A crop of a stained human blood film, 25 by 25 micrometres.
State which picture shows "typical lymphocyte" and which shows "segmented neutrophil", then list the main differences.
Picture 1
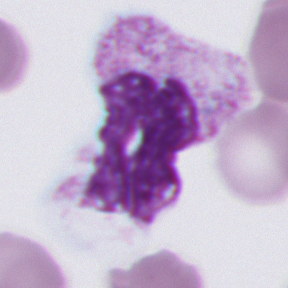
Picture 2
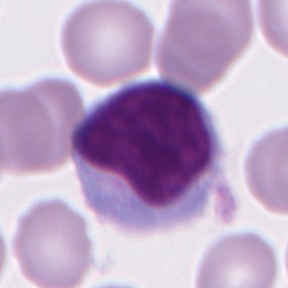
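The first picture is the segmented neutrophil, the second the typical lymphocyte. Granules are the quickest thing to compare: the neutrophil's cytoplasm is sprinkled with many fine reddish-purple granules, while the lymphocyte's shows no distinct granules.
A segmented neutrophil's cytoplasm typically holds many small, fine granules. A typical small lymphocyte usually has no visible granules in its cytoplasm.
The nuclei differ too: in the neutrophil it is folded irregularly into lobe-like parts, with a small clear hole near the middle and deep purple, coarsely clumped chromatin, whereas the lymphocyte's has an irregular, somewhat angular outline, shows no nucleoli and is about 11 micrometres across. That lymphocyte nucleus also runs right up to the upper edge of the cell, with little or no cytoplasm above it.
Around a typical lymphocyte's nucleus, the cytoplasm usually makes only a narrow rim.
At the lower left of the neutrophil the cytoplasm fades into a faint, ragged fringe with scattered granules, and a small speckled purple fragment sits against the lower right edge of the lymphocyte.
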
